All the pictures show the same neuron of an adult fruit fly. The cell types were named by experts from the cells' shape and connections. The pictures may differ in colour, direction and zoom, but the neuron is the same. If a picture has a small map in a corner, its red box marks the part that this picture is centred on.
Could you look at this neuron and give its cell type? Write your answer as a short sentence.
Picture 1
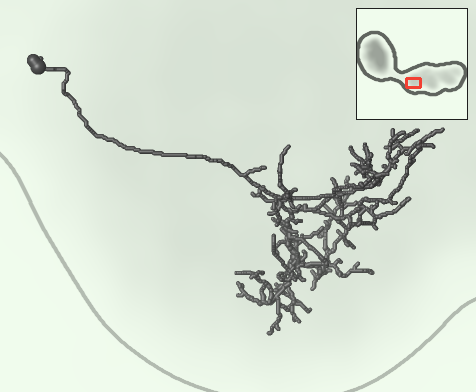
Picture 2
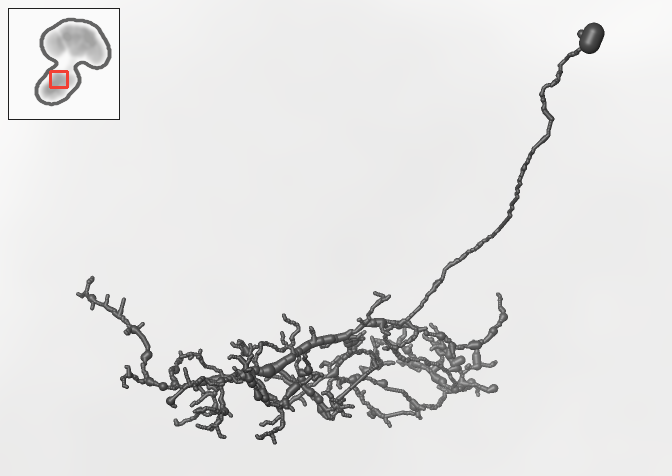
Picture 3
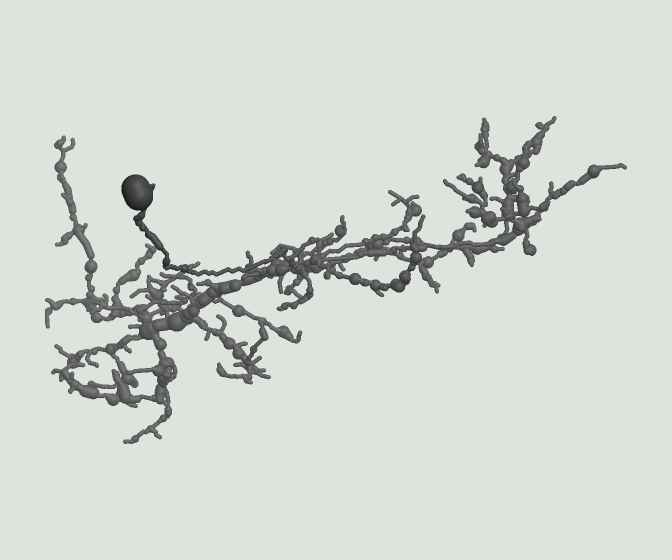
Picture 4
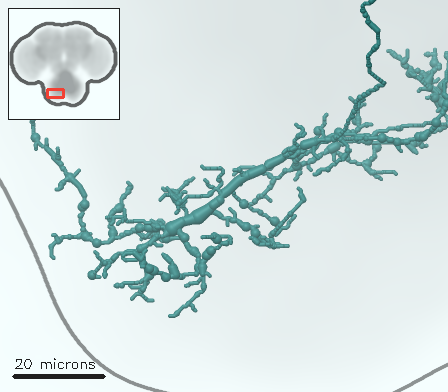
The cell type is IN09A024.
